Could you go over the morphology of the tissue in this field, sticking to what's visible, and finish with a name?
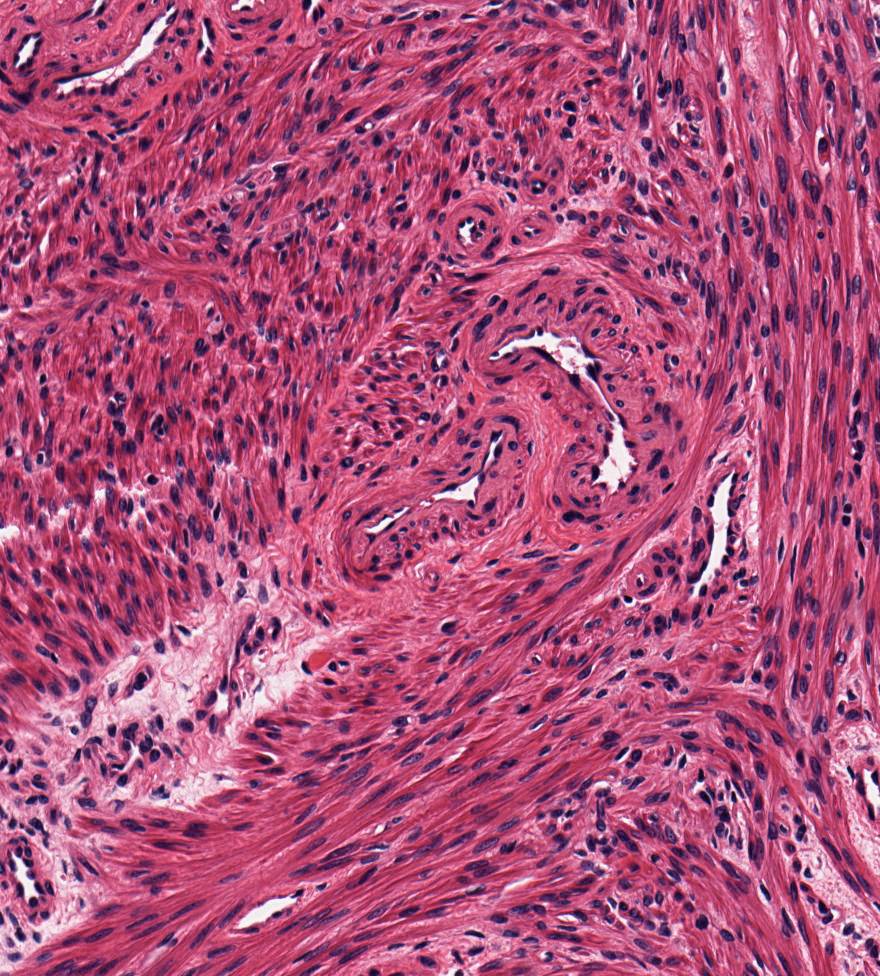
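Look across the whole field: bundles of spindle-shaped cells fill it, interlacing and running in many different directions. Along the right edge, one bundle runs roughly top to bottom. Now look closer at the cells: their nuclei are elongated, dark-staining and blunt-ended, and their pink, fibrillar cytoplasm is abundant. This is uterus other than the cervix.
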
